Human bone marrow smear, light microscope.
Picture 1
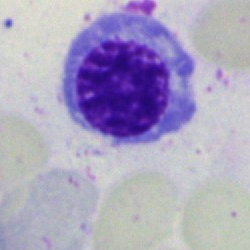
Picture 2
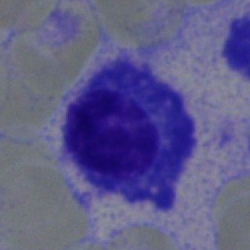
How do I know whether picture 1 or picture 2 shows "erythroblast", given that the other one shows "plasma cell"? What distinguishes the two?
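Looking at the two, the erythroblast is in picture 1 and the plasma cell in picture 2. In picture 1 the chromatin is coarse, gathered into dark purple clumps with paler spaces between them, and I find no nucleolus. The cytoplasm is blue, without visible granules, and a small purple clump lies against the top edge. Picture 2 has an irregular outline, with rounded knobs bulging along the lower right edge. Its nucleus sits toward the left side, and the chromatin stains dark purple and looks dense.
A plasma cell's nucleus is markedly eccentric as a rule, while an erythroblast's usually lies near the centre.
The cytoplasm here is deep blue, again with no distinct granules.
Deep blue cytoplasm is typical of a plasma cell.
Pale grey red cells rest against its left side. So the differences come down to a knobbed outline, a nucleus to one side and dense chromatin in picture 2, against coarse clumps with paler gaps and plain blue cytoplasm in picture 1.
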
